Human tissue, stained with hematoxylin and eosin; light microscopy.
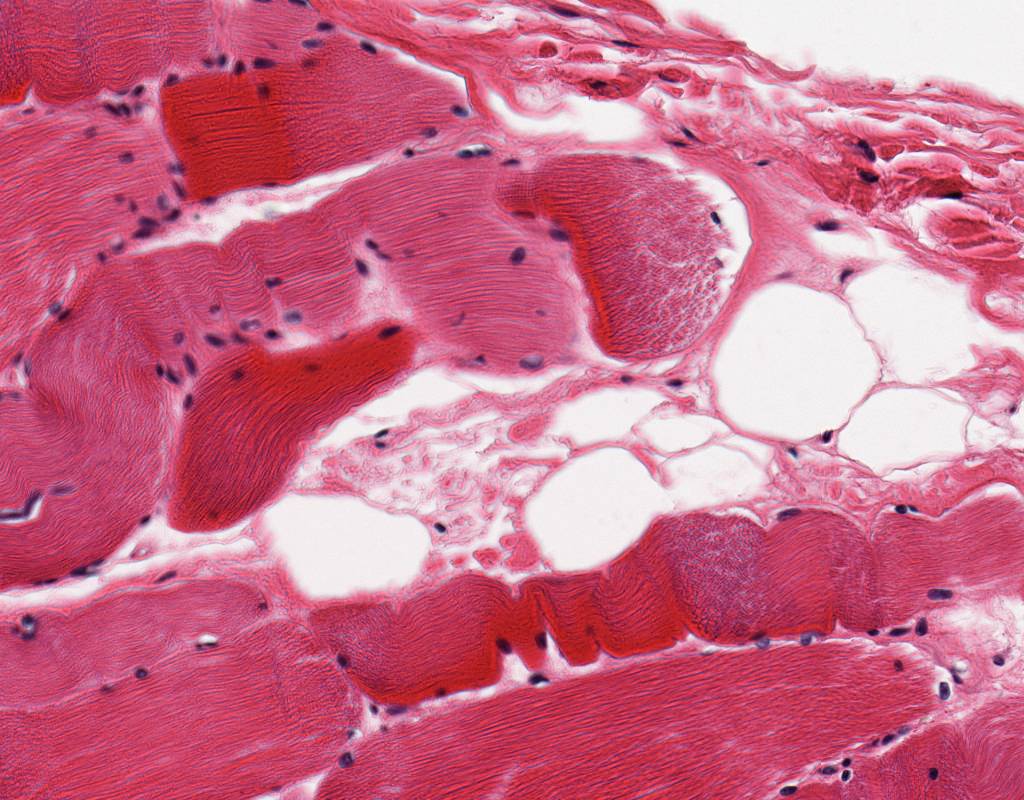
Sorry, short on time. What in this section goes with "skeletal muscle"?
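This section is skeletal muscle.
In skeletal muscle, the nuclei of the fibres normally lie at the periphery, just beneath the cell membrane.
That agrees with the picture, where the dark, small, elongated nuclei sit at the edges of the fibres rather than in their centres. No epithelium or glands are present anywhere in the field. In the centre and centre-right, between the muscle fibres, lies a group of fat cells, seen as empty rounded spaces with thin pink walls. Several fibre segments, for example at the left centre and upper left, stain a darker, denser red than their neighbours, as in contraction artefact.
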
